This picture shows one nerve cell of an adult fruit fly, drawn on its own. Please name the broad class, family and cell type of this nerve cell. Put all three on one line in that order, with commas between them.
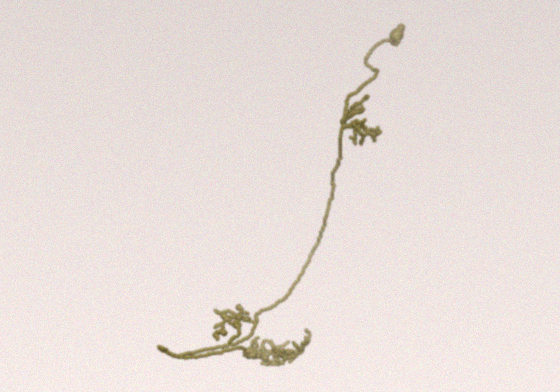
central-brain intrinsic neuron, class CX, PFNm_a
